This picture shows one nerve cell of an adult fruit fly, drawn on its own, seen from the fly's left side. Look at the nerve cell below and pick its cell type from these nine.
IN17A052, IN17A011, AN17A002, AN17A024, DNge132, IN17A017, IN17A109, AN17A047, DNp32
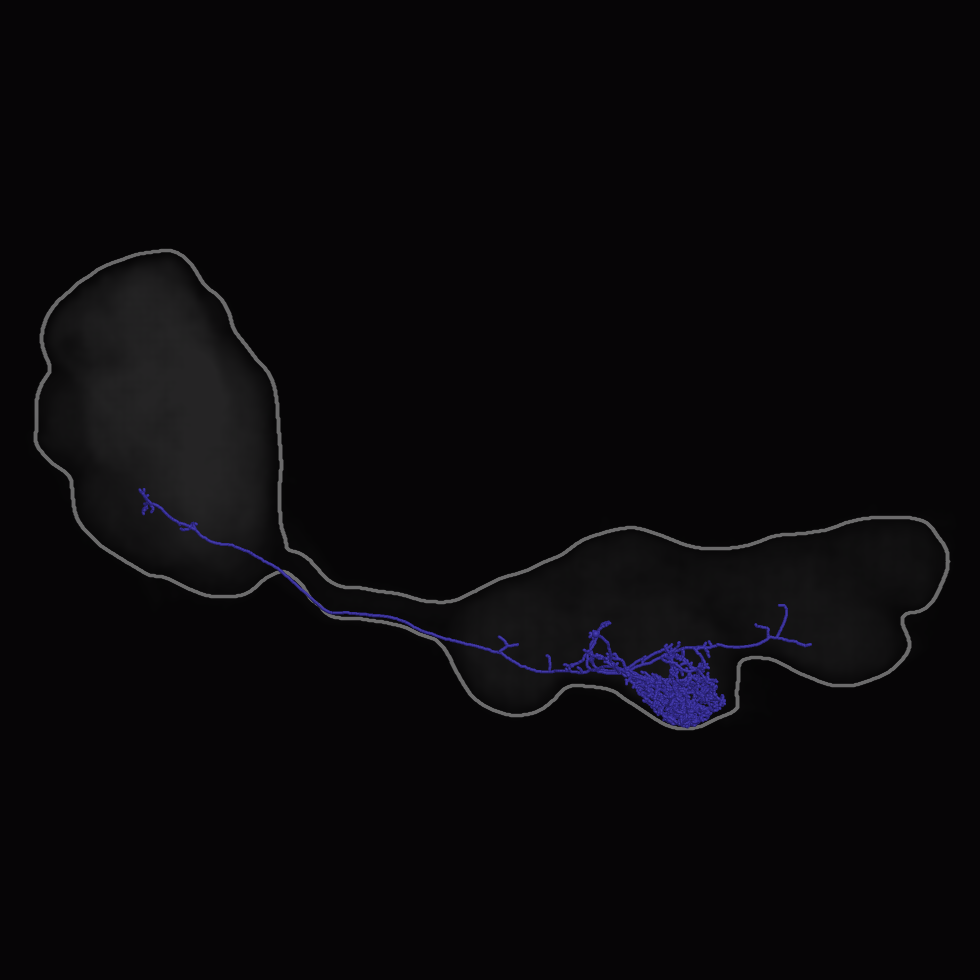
AN17A024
